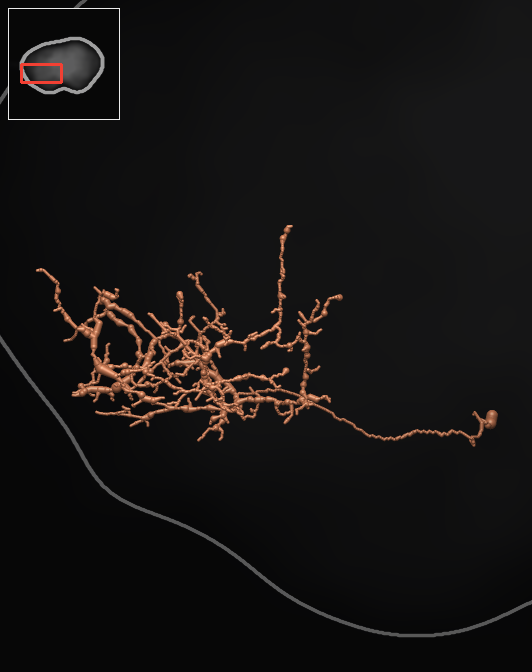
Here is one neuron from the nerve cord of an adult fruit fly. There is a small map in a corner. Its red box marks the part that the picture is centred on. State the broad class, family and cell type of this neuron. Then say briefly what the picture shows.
It is a nerve-cord intrinsic neuron. The family is hemilineage 13B. The cell type is IN13B065. Dozens of branch ends can be seen. As drawn here it is wider than it is tall.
